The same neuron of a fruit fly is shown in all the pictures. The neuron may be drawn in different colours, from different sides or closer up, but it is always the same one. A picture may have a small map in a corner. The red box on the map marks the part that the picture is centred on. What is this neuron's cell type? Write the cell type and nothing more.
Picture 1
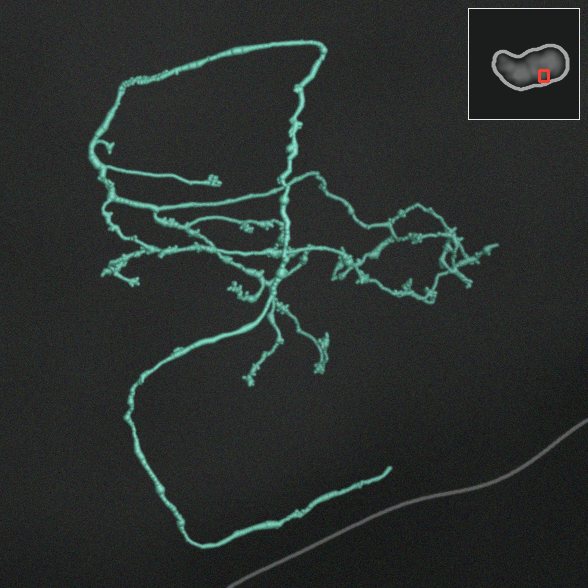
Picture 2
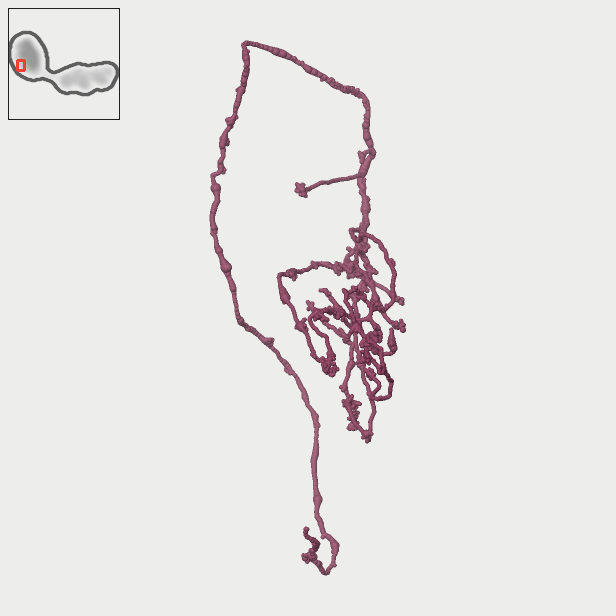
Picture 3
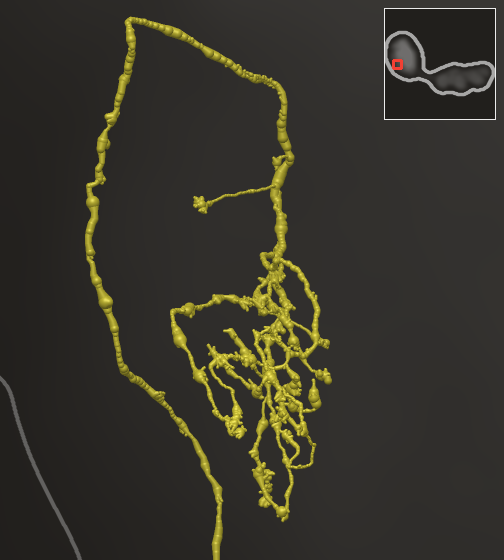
aPhM5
